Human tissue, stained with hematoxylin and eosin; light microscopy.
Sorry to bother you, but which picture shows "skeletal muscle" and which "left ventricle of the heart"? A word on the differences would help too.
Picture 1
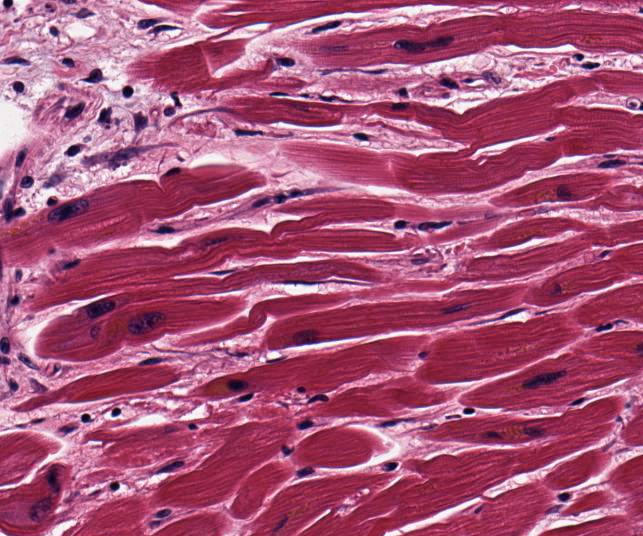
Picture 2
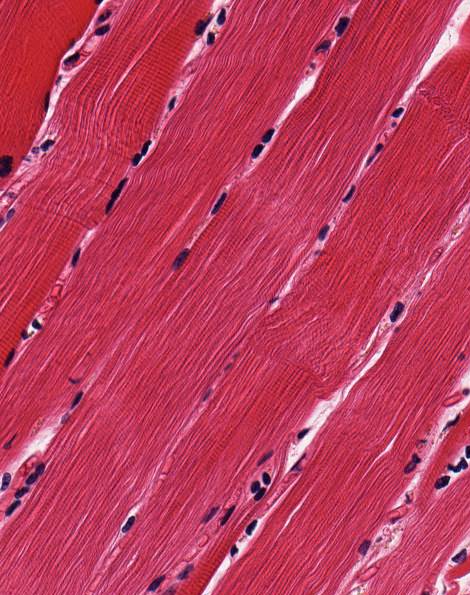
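So, picture 1 here is left ventricle of the heart, and picture 2 is skeletal muscle. In the first, I notice the muscle fibres branch and join their neighbours instead of lying as separate parallel cylinders. Their nuclei are oval and central, one or two to each cell profile, and some have small golden-brown granules in the cytoplasm near their poles. Between the fibres, small dark interstitial nuclei are scattered through thin pale connective tissue. In the second, fine cross-striations run transversely across the fibres, and the cytoplasm stains a deep pink-red. Here the dark nuclei sit at the fibre edges rather than the centres, elongated with their long axis parallel to the fibres.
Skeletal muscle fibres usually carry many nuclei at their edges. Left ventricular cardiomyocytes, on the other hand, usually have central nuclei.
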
